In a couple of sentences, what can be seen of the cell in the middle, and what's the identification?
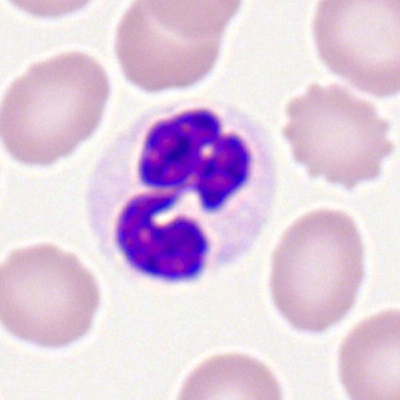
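Taking each feature in turn: the outline is round and smooth. The nucleus is divided into three lobes, linked to one another by thin strands. The lowest of these lobes bends into the shape of a C. No nucleoli can be made out in the nucleus. This cell is a segmented neutrophil.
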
